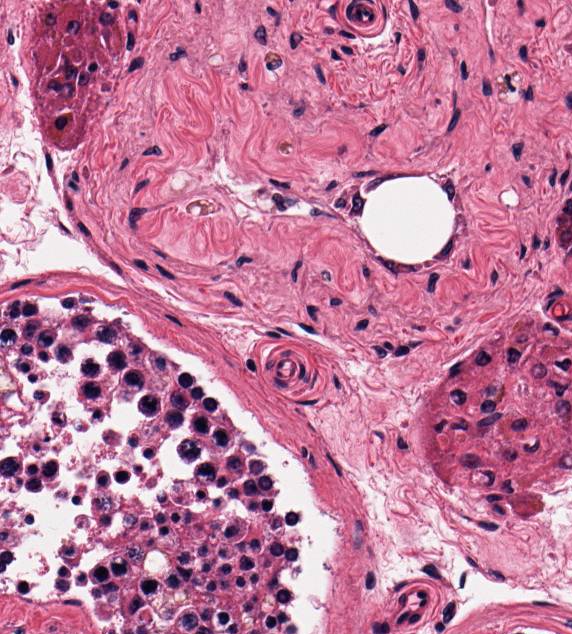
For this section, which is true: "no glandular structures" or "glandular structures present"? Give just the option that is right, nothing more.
Glandular structures present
